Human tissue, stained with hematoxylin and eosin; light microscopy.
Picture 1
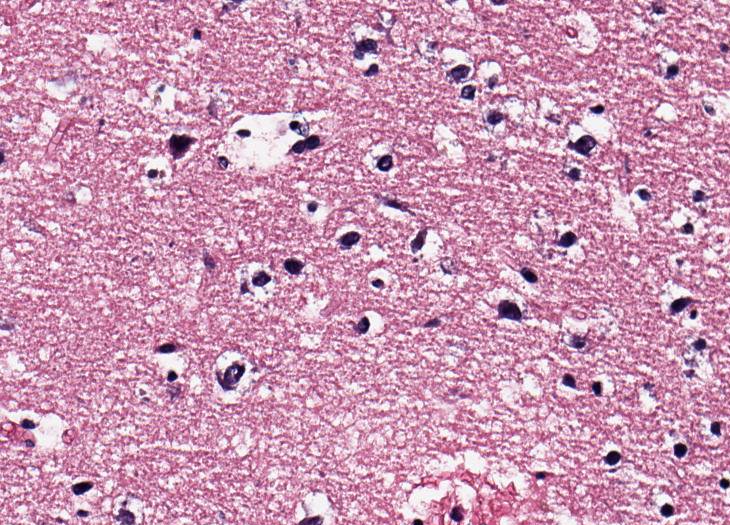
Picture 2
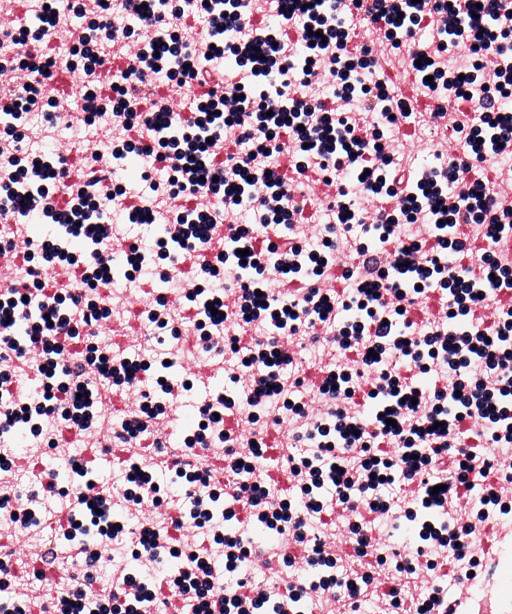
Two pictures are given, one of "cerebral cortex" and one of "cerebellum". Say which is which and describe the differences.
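Cerebral cortex appears in picture 1 and cerebellum in picture 2. Both contain mostly small, round nuclei, which are very darkly stained in the cerebral cortex and uniformly dark purple in the cerebellum. Their arrangement differs: in the cerebral cortex the cells lie singly within a fine, granular-fibrillary pink matrix, whereas in the cerebellum the crowded nuclei gather in small irregular clusters. Many of the cortical nuclei sit inside clear, empty halos. The cerebellar cells show almost no visible cytoplasm around their nuclei, and a few scattered nuclei are larger and paler than the dark ones around them. No epithelium or gland-like units are seen in the cerebral cortex.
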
